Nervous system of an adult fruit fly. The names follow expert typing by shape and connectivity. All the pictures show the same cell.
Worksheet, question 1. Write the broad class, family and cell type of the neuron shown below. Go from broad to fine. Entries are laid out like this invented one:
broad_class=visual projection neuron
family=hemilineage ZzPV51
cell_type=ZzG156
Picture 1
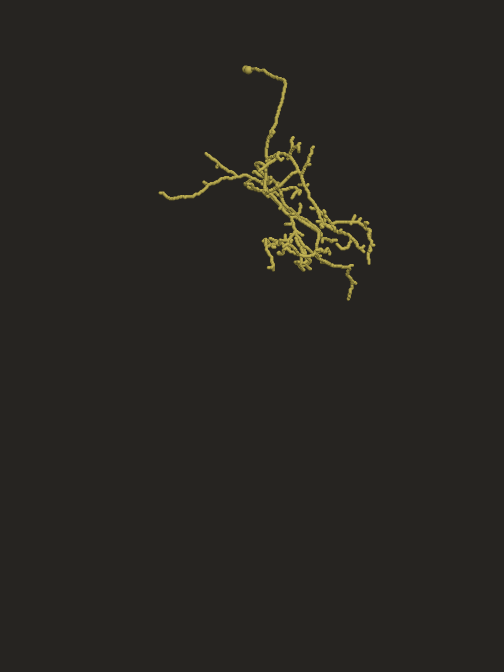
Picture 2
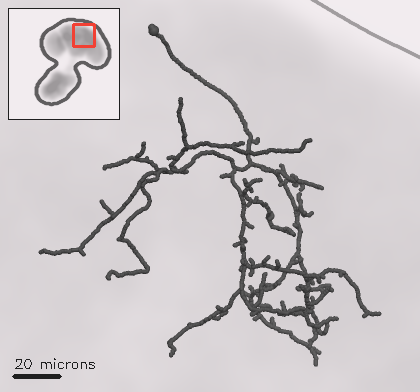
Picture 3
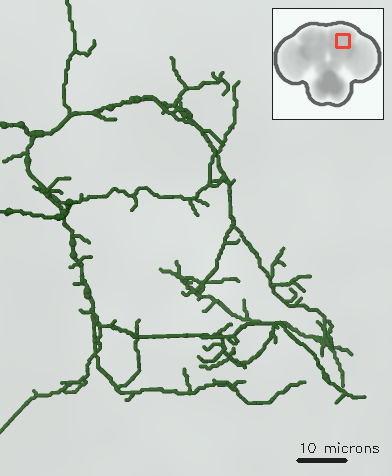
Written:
broad_class=central-brain intrinsic neuron
family=hemilineage SMPp&v1_posterior
cell_type=CB0976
